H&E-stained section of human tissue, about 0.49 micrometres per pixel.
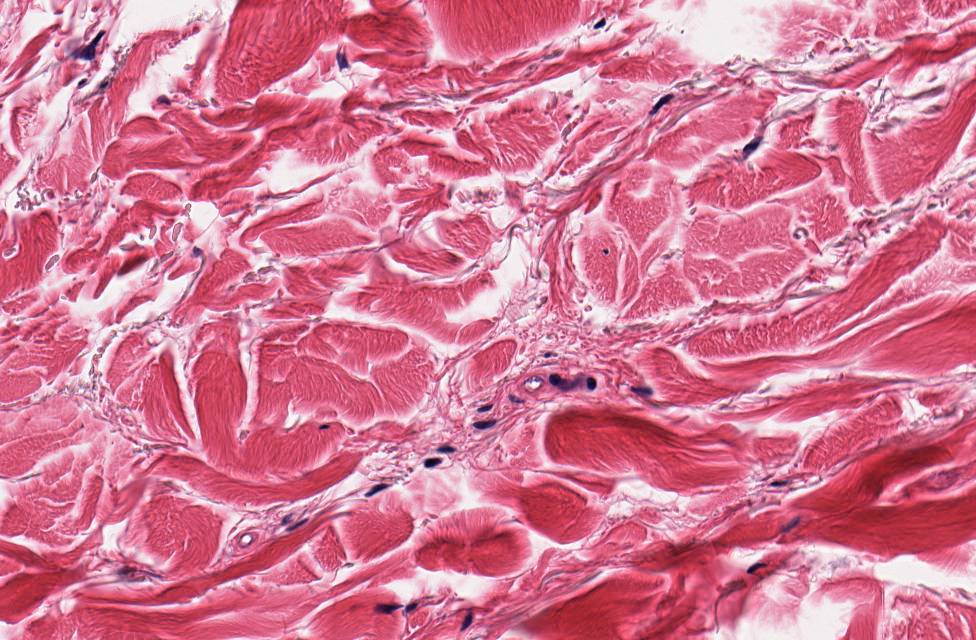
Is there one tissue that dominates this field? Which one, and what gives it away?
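Main tissue: dermis. Fibres cut longitudinally, obliquely and transversely are intermixed throughout.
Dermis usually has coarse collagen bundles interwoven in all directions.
Nuclei sparse, dark, elongated, mostly in the tissue between fibres.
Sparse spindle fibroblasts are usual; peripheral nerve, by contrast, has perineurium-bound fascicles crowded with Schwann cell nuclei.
Fibre cytoplasm shows a fine longitudinal fibrillar texture. Thin wispy strands of pale loose connective tissue separate the fibres.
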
